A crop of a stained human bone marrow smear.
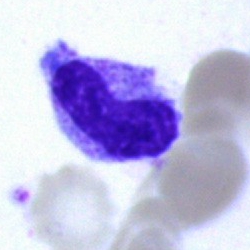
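Band neutrophil in a stained bone marrow smear. The elongated, curved nucleus fills most of the cell and lies diagonally from upper left to lower right. Fine purple granules are scattered through the cytoplasm, and small irregular projections stick out from the upper left edge.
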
